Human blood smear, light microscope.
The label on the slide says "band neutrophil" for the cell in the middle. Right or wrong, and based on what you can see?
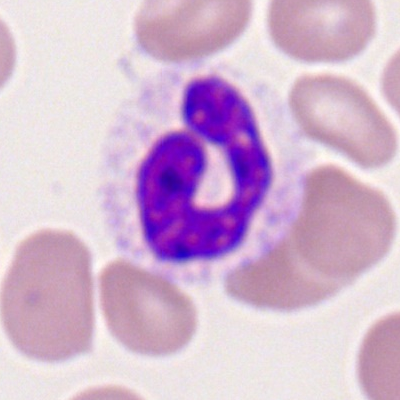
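Deciding feature: the nucleus is one single curved band, bent into a C shape.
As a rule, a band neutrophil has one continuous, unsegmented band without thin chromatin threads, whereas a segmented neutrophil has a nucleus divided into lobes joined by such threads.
Verdict: band neutrophil fits, and the single C-shaped band speaks against segmented neutrophil. Chromatin: dense, dark purple, coarsely clumped.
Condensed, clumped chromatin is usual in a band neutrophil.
Also noted: roughly round outline; pale pinkish-lilac cytoplasm filled with fine lilac granules; no vacuoles.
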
